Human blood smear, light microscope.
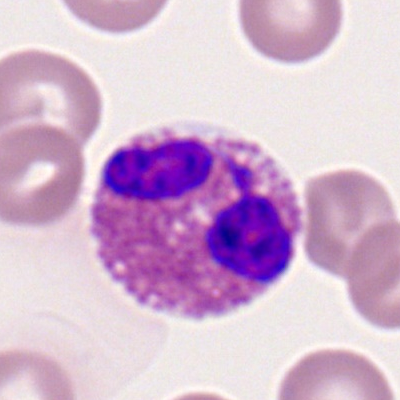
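Eosinophil, central cell. Two separate nuclear lobes, one upper left, one lower right. Granules pack the cytoplasm throughout. Granule colour pink-red.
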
